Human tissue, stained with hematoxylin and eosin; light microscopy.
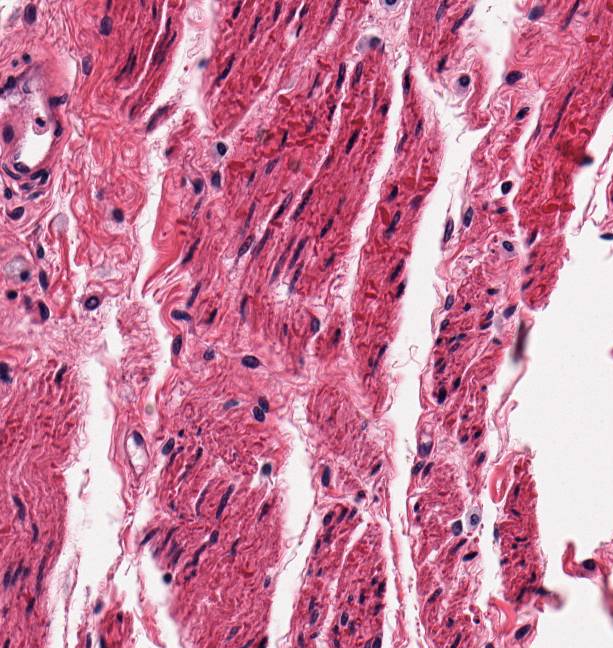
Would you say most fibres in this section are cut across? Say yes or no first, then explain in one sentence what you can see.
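No. The nuclei within the bundles are elongated and dark purple, lying along the length of the fibres.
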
